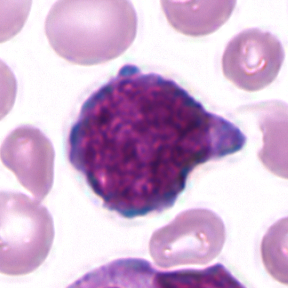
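Atypical promyelocyte, the central cell in this stained blood smear. Roughly round, I'd say, though one pointed protrusion reaches out to the right, and a small blue knob sticks out from the top edge. The dark purple nucleus seems to fill almost the whole cell. Its chromatin looks mottled, with darker clumps rather than an even, smooth texture.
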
